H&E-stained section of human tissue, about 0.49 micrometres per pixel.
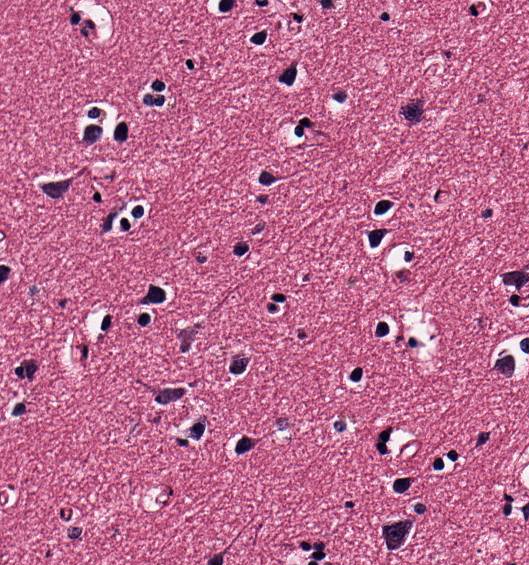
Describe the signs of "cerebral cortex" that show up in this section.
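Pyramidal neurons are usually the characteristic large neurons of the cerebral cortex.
The scattered neurons here with angular, triangular cell bodies, one of them near the lower right edge, go along with that. Small round dark nuclei with little visible cytoplasm are spread evenly through the neuropil. Many cells also sit in empty clear halos that set them apart from the neuropil around them.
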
